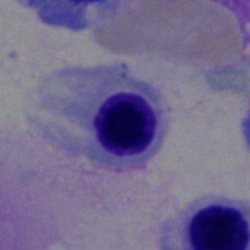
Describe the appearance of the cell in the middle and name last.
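Off-centre, the nucleus lies toward the right side of the cell. Its chromatin is dense and stains very dark purple, and no nucleolus can be seen. No granules are visible in the cytoplasm. The cell is an erythroblast.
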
